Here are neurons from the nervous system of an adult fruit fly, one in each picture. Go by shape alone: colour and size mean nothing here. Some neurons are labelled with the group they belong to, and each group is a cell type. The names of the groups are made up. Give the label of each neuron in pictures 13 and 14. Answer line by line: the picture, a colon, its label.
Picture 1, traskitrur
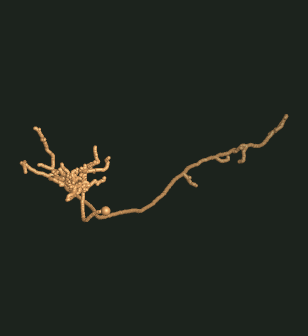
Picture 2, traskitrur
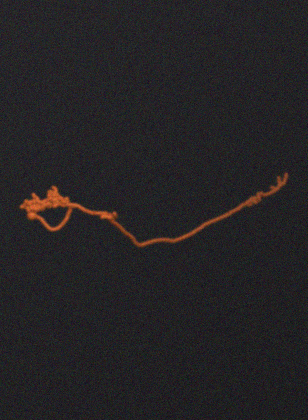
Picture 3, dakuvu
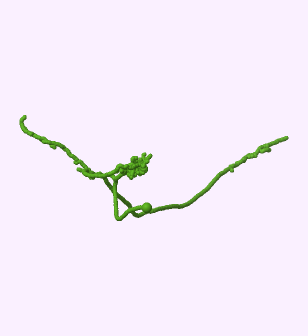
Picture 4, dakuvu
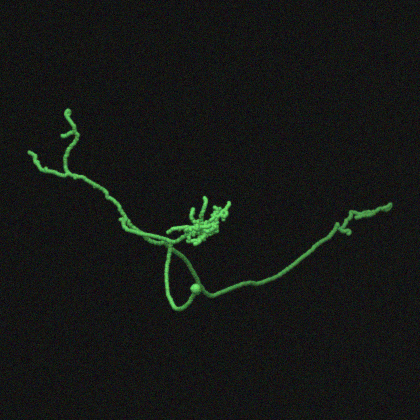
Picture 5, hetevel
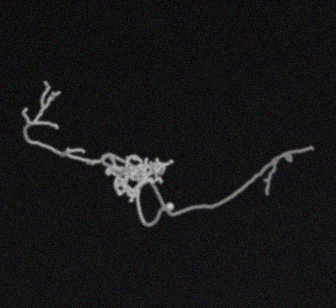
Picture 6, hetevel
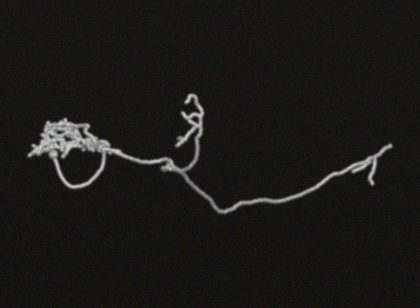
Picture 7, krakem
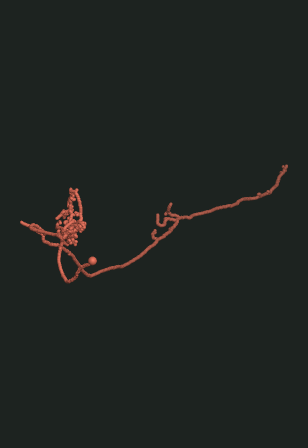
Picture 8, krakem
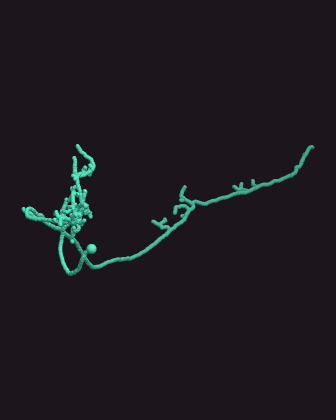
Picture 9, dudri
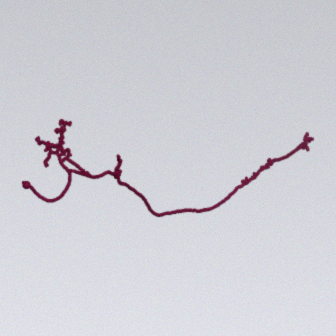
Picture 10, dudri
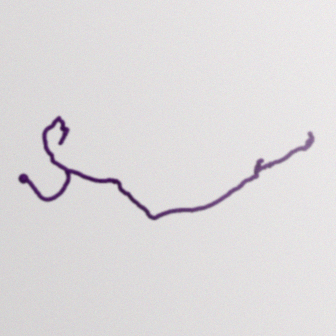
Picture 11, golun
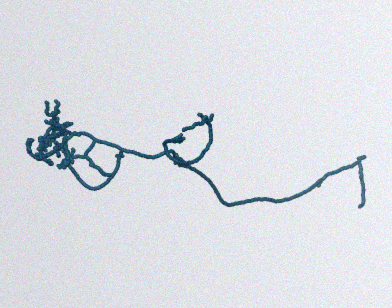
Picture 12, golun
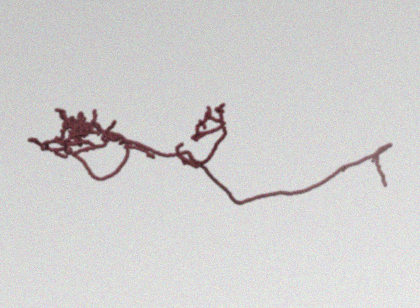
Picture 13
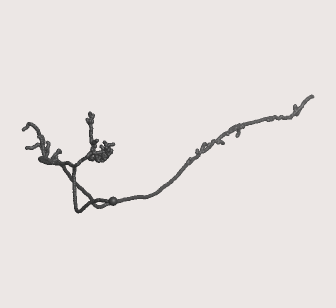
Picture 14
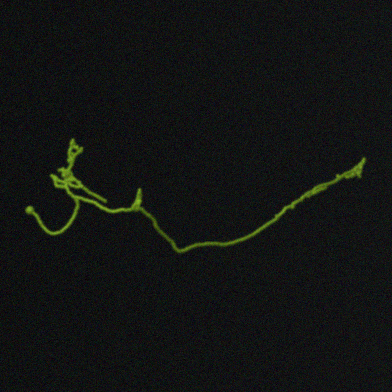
13: dudri
14: dudri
